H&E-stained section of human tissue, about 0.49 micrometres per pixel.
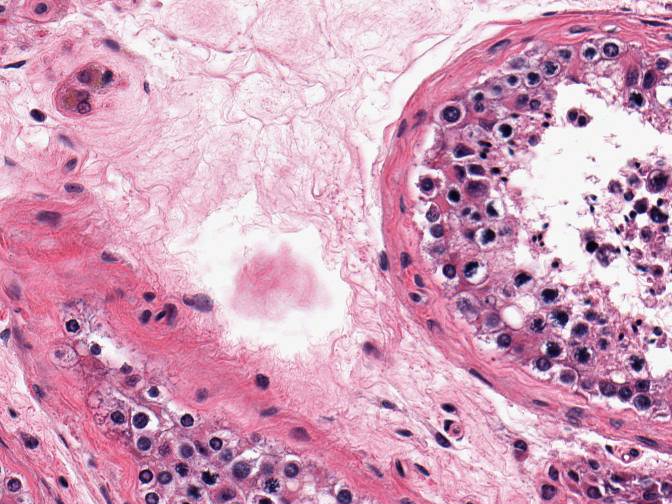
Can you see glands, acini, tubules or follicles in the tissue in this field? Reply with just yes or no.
Yes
